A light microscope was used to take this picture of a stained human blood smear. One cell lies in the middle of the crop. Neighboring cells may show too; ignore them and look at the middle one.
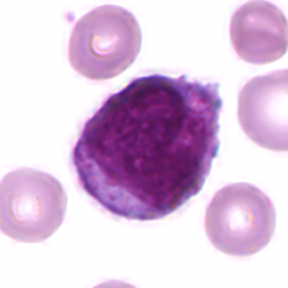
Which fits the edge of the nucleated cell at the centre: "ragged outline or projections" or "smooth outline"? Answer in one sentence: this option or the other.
Projections, blebs or tags, or a frayed edge, mark the outline of the cell.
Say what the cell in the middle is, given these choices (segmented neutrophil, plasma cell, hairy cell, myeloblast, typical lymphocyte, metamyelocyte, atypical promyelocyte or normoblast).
atypical promyelocyte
